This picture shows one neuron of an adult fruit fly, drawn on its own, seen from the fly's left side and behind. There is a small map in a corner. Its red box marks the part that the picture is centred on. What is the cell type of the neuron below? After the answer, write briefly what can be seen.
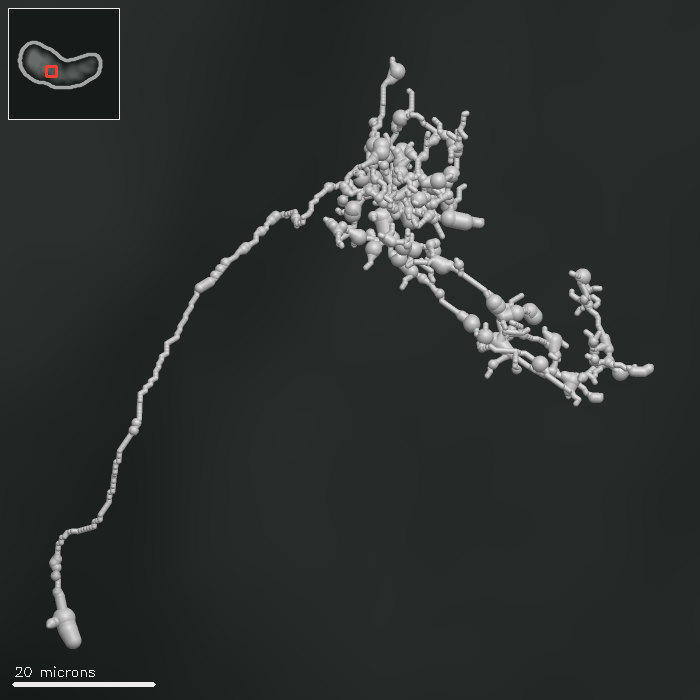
It is of cell type Li14. This is an optic-lobe intrinsic neuron. The cell body can be seen at the lower left of the picture. From left to right in the picture it spans about 85 microns. The picture shows dozens of branch ends.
